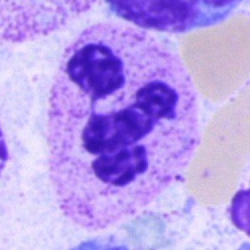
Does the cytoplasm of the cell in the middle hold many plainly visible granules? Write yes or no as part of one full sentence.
Yes, this cell has a cytoplasm with many visible granules.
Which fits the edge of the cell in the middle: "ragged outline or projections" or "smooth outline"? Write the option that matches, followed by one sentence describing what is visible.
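Smooth outline. The cell outline is rounded to oval and smooth.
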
